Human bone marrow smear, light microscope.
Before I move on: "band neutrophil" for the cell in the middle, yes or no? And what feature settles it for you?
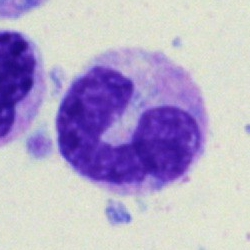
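Yes, band neutrophil is the right name for this cell. Its nucleus is a curved, horseshoe-shaped band that opens toward the top, its two arms joined along the bottom by a broad stretch of nucleus.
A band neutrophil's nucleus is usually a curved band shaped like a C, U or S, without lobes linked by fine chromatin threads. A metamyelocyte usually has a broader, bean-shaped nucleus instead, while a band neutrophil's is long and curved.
So this curved band speaks for band neutrophil and against metamyelocyte. The chromatin is dark purple and coarsely clumped.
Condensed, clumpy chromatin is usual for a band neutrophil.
No nucleoli are visible.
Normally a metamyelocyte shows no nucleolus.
The missing nucleoli therefore say nothing against metamyelocyte. The outline is round and smooth, and part of another nucleated cell is cut off at the left edge.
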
